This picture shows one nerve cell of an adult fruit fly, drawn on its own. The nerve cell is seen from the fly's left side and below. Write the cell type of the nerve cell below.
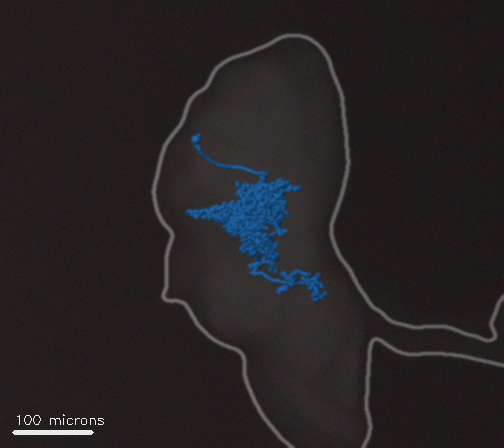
SAD013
